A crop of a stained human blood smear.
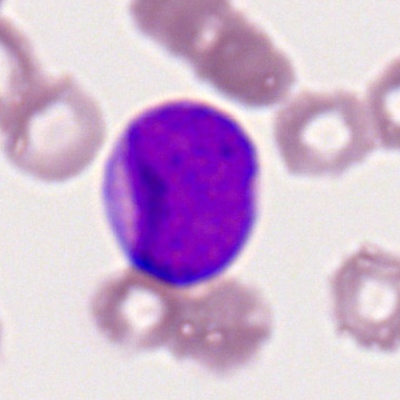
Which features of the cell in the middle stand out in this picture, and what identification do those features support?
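A smooth margin bounds this roughly round cell. The nucleus occupies most of it, leaving only a scant crescent of cytoplasm that is pale, much lighter than the nucleus. Through the left part of the nucleus runs a dark fold or crease. The cell shown is a myeloblast.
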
